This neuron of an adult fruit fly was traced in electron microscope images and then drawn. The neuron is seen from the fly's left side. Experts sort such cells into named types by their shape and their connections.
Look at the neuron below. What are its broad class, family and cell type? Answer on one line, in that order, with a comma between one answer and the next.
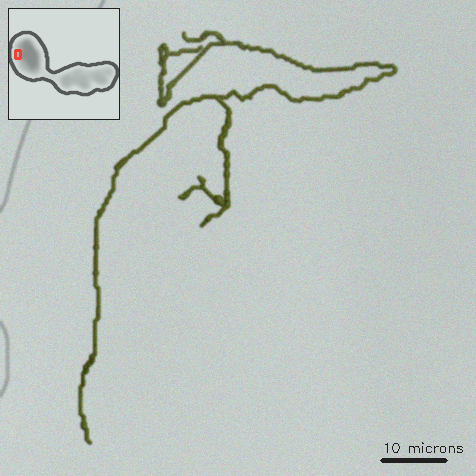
sensory neuron entering the brain, class olfactory, ORN_DL4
